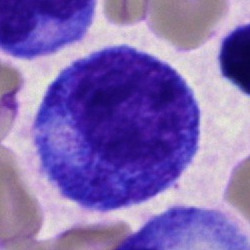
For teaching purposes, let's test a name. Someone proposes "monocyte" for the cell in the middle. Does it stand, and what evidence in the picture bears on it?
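Two things catch my eye: the nucleus is large and fills most of the cell, and no vacuoles show in the cytoplasm.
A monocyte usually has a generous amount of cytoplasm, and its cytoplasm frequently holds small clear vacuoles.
So monocyte doesn't fit here; this is a promyelocyte. The cell outline is round and smooth. Beside the nucleus, at the lower left, lies a paler zone. A pale gap of background separates the cell from its neighbours on every side.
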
